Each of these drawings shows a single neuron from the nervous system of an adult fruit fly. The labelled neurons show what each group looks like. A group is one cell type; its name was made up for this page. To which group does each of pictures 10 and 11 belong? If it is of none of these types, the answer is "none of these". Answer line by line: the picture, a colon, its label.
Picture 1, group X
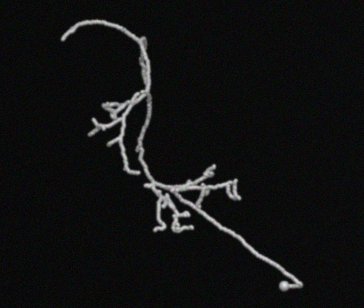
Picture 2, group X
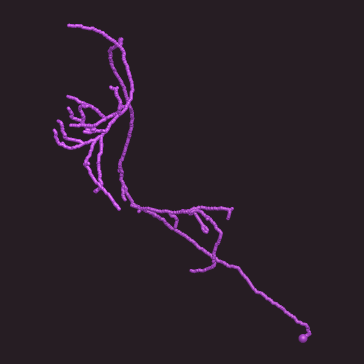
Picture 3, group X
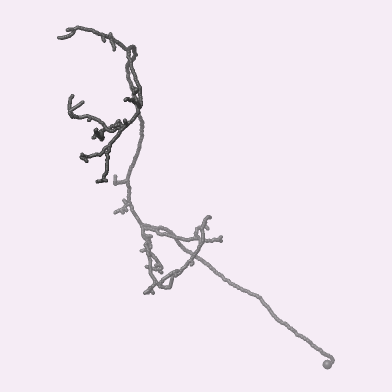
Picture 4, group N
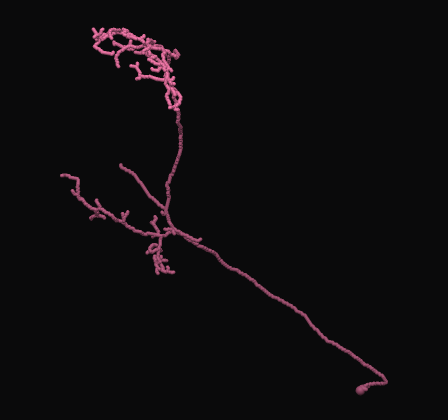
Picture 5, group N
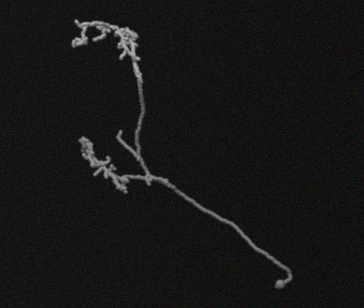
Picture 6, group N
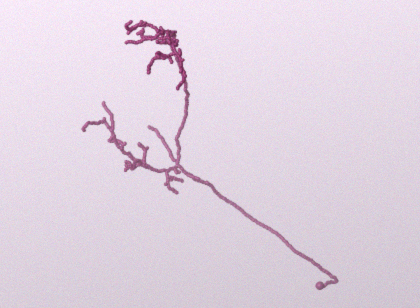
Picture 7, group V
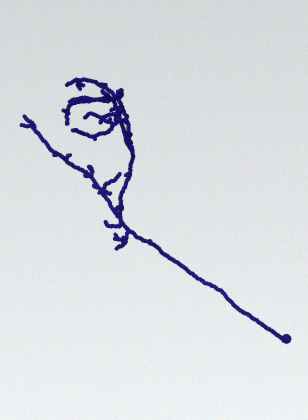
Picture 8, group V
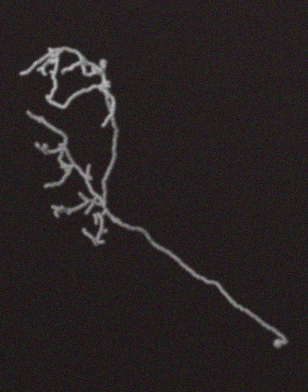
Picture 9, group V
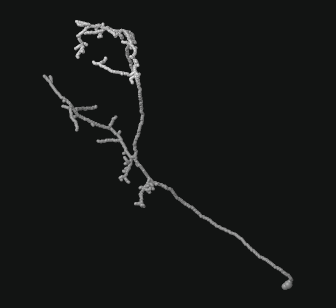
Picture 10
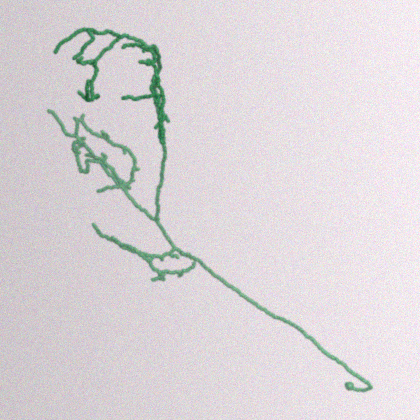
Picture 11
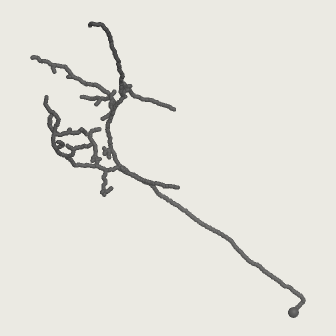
10: group V
11: none of these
